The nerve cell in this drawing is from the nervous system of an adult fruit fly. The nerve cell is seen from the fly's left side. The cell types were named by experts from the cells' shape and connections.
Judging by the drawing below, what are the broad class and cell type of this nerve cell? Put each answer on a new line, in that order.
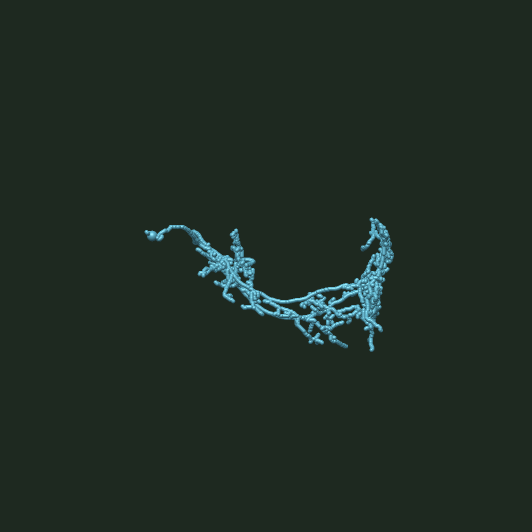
central-brain intrinsic neuron
PS099_a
